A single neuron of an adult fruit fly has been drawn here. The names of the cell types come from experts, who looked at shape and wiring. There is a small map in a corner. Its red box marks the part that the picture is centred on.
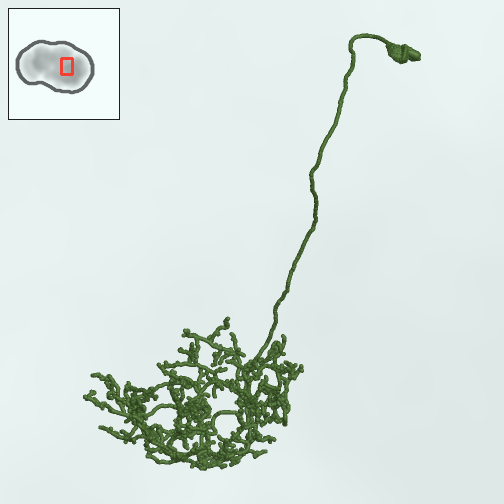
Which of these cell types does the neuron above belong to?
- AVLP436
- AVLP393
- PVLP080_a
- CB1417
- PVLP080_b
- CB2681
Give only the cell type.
CB2681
